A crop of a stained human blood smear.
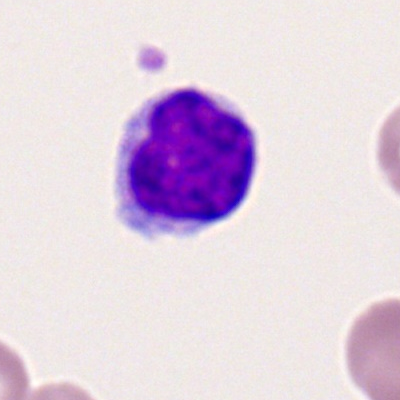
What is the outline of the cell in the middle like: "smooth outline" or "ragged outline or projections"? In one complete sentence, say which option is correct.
The cell's outline is ragged or frayed, or has projections, blebs or tags.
